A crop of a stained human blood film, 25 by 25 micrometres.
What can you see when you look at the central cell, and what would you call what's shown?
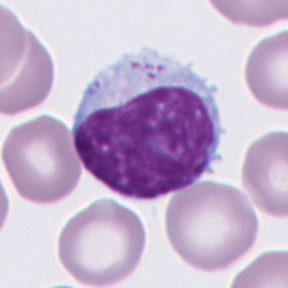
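Nucleus: oval, about 12 by 10 micrometres, set off-centre toward the bottom of the cell, so that most of the cytoplasm lies above it. Chromatin: dark purple, coarsely clumped. Cytoplasm: pale blue. Margin: fine, irregular projections along the upper and right edges. Identification: large granular lymphocyte.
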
